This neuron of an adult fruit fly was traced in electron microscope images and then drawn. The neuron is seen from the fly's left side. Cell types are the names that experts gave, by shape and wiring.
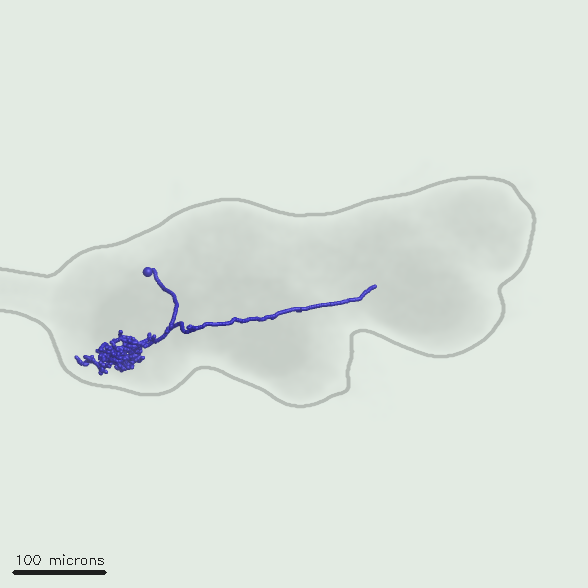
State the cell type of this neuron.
IN23B040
